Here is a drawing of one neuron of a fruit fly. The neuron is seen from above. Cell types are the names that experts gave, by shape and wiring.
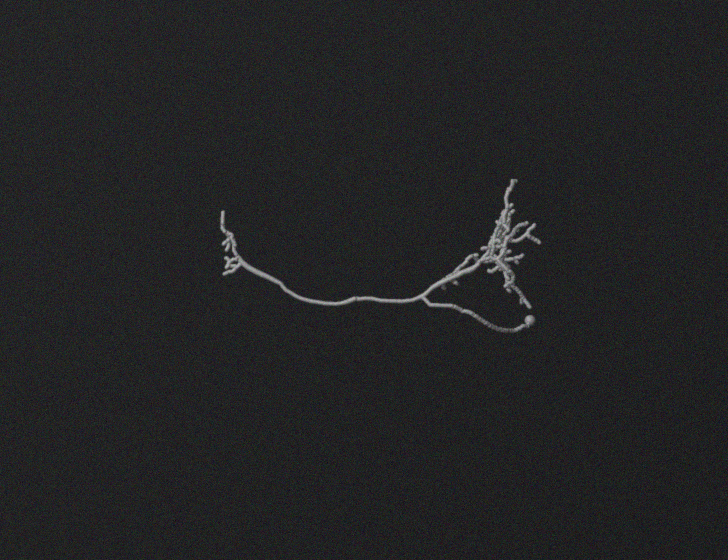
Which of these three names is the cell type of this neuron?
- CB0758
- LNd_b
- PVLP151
CB0758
